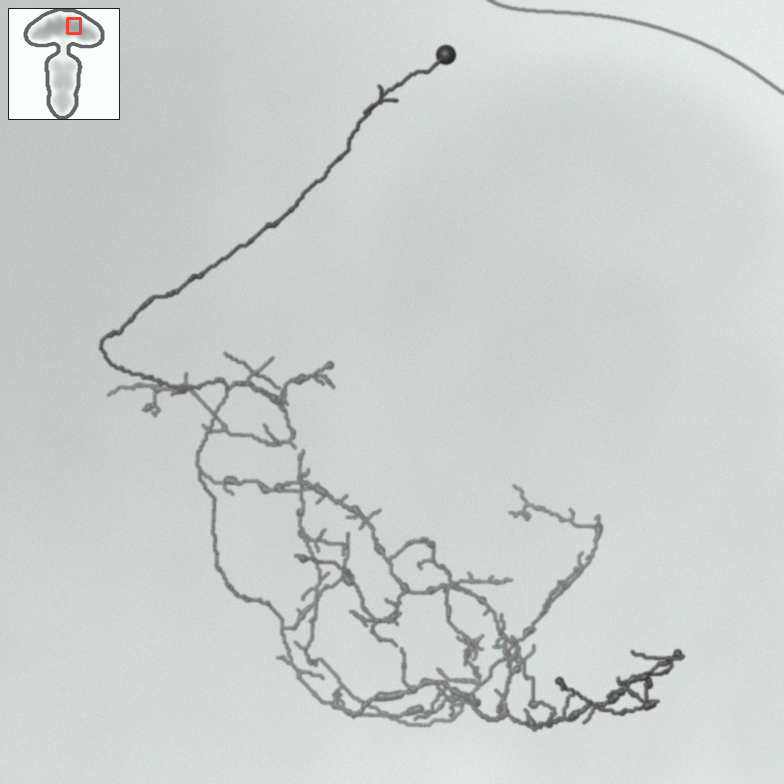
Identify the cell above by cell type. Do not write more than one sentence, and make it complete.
The cell type held by this neuron is WEDPN8D.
